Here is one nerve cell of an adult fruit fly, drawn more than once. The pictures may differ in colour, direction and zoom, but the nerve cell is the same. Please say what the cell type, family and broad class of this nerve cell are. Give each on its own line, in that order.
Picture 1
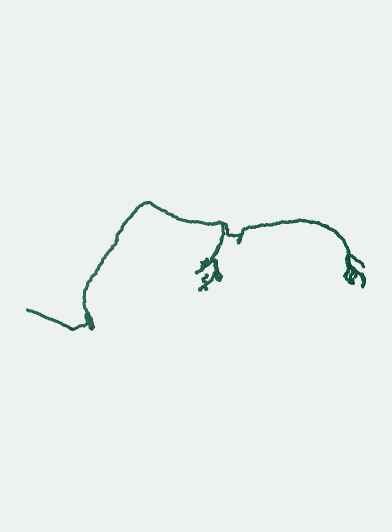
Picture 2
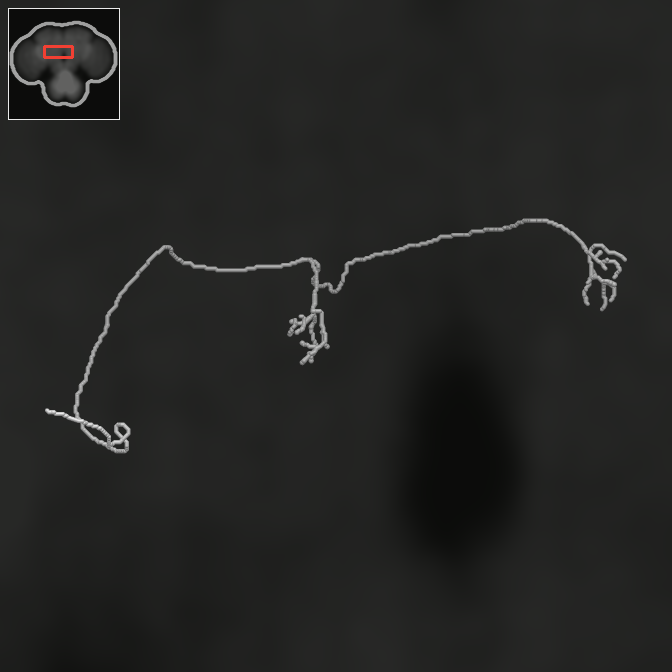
ORN_DC4
class olfactory
sensory neuron entering the brain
